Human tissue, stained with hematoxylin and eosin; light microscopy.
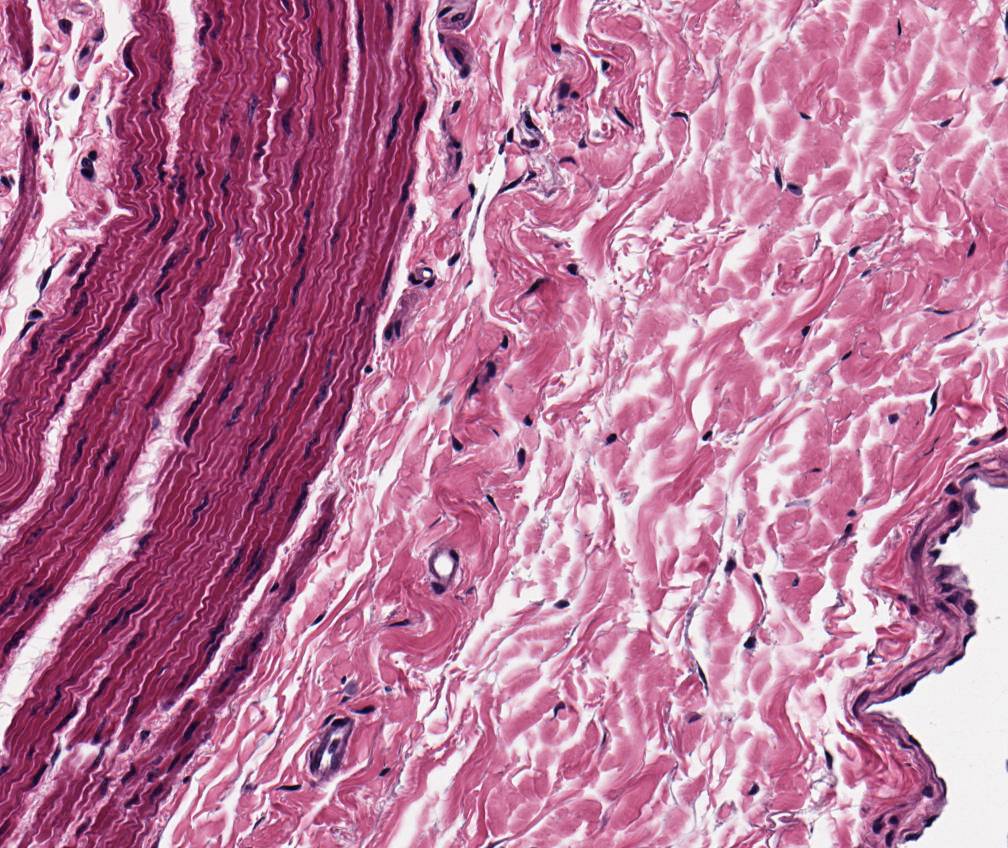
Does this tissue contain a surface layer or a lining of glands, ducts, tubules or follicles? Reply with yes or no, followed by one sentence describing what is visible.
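Yes. The lower right edge of the tissue is a wavy free surface lined by a single layer of flattened cells.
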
